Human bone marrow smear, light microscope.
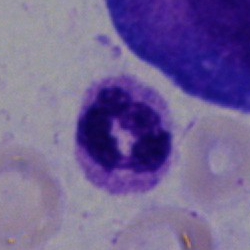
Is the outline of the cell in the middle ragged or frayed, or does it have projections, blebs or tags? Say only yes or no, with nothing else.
No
